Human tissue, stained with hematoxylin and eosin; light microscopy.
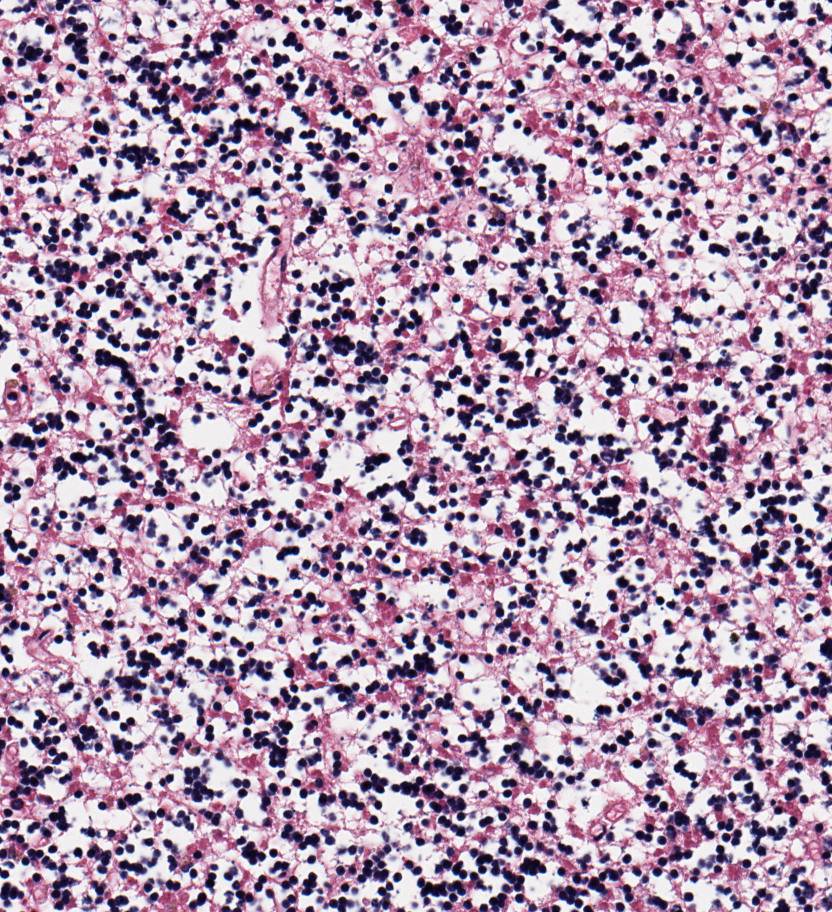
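Cerebellum. Nuclei: small, round, intensely dark purple, with almost no visible cytoplasm. Between them: pale pink, wispy fibrillary material in irregular patches. Vessel: one small, thin-walled, running roughly vertically in the upper left-central field. Epithelium, glands, fat cells: none seen.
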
